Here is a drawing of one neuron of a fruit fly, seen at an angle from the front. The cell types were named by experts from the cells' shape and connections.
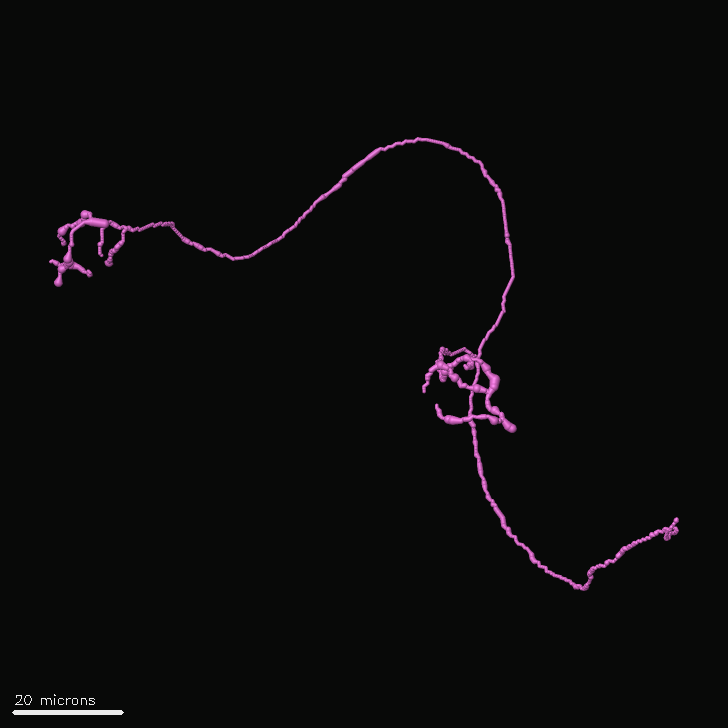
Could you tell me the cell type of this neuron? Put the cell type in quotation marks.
"ORN_VM5v"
